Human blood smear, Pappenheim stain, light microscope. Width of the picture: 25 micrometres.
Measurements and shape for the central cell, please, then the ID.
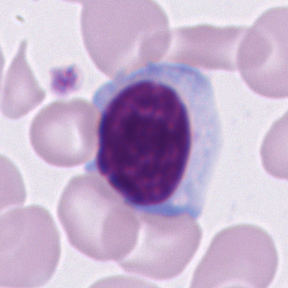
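Start with the outline: it is irregular, with a straight, angular edge on the right side. Now the nucleus, which is oval and measures about 11 by 8 micrometres. Its edge is smooth, with no notches or lobes, and it fills about 60% of the cell's area. The chromatin inside is dark purple and coarsely clumped. Then see how the cytoplasm is spread: widest on the right side of the nucleus and thinnest on the left. This cell is a typical lymphocyte.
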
